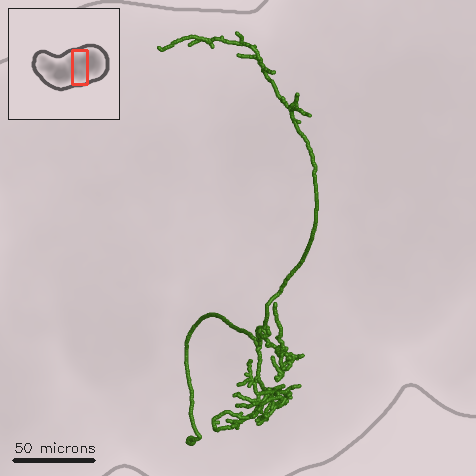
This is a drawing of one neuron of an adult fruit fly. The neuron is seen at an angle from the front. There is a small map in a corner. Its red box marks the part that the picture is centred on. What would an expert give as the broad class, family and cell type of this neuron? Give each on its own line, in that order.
central-brain intrinsic neuron
hemilineage LB5
PRW038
